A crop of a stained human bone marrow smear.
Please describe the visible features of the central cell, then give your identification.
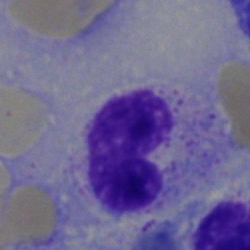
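The nucleus is kidney-shaped, with a deep notch on its right side, and its chromatin stains deep purple. It lies toward the left, so the band of cytoplasm is wider on the right. No vacuoles are visible in the cytoplasm. This is a band neutrophil.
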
